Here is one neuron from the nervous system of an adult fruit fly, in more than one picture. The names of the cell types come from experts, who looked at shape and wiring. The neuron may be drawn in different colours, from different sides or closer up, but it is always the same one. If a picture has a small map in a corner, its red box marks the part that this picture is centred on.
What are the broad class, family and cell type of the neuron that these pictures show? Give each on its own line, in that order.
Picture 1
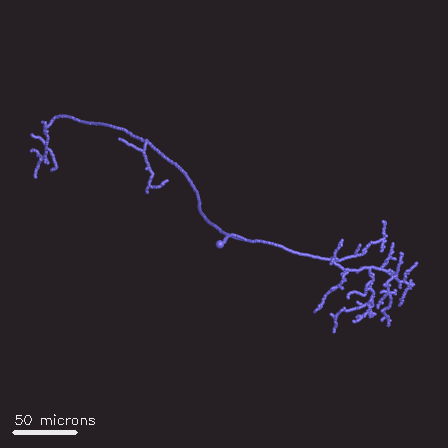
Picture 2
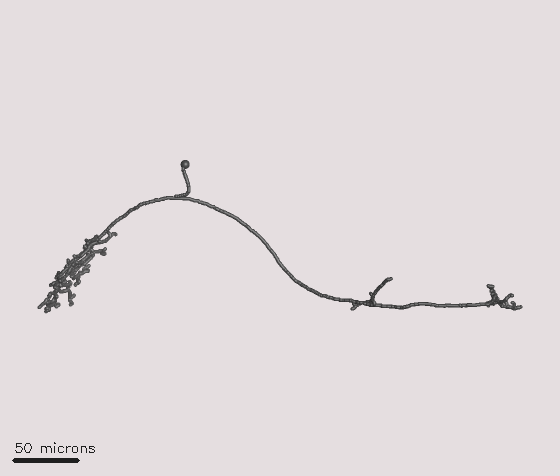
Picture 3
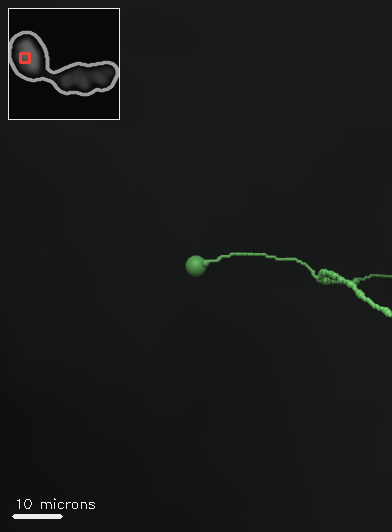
visual projection neuron
hemilineage VPNl&d1_lateral
MeVP55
